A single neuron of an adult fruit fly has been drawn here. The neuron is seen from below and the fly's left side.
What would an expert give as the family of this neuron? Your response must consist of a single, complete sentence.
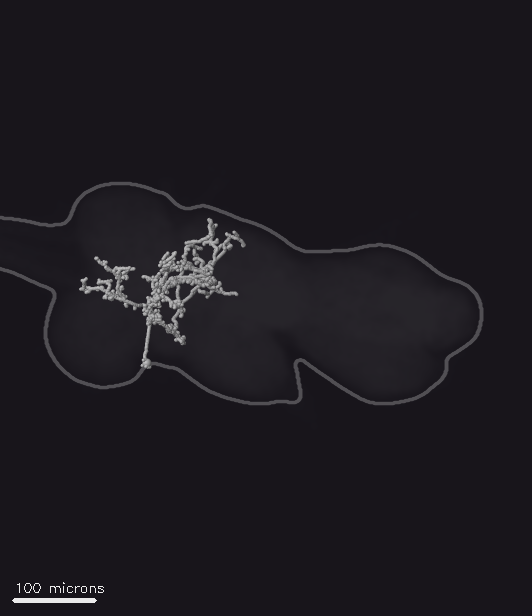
The neuron is listed under family hemilineage 12A.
